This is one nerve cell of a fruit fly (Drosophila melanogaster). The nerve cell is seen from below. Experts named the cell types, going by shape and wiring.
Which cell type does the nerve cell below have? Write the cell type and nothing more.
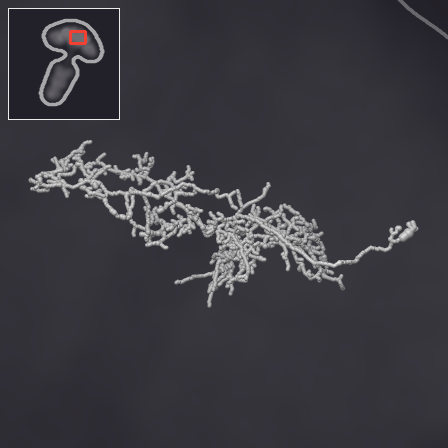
GNG078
